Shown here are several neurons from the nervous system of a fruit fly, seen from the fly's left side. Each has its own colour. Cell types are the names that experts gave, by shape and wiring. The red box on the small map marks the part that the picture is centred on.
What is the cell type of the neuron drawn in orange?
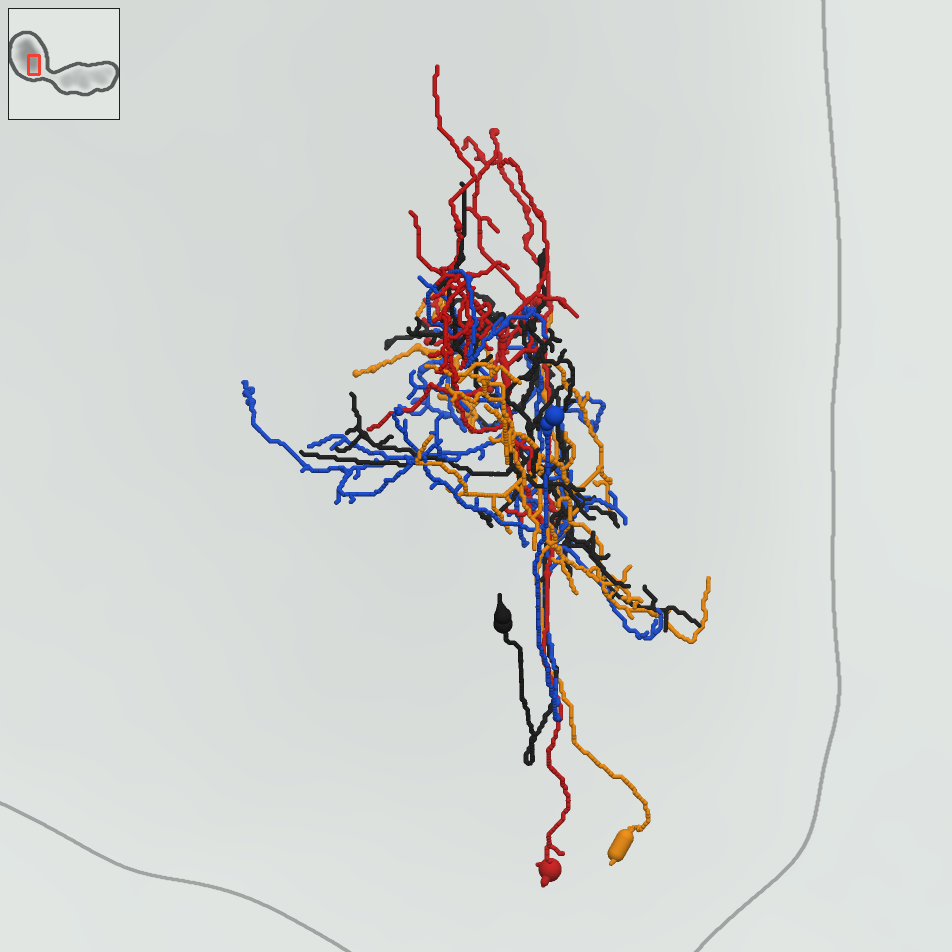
GNG619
